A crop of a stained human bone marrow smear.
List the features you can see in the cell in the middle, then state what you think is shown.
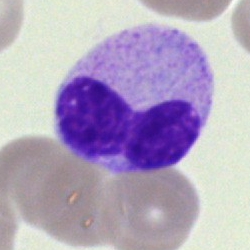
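The nucleus lies across the lower half of the cell, and its chromatin is dark purple and coarsely clumped. Abundant pale lilac cytoplasm fills the upper part of the cell. Fine purple granules are scattered through this cytoplasm. Name: band neutrophil.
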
